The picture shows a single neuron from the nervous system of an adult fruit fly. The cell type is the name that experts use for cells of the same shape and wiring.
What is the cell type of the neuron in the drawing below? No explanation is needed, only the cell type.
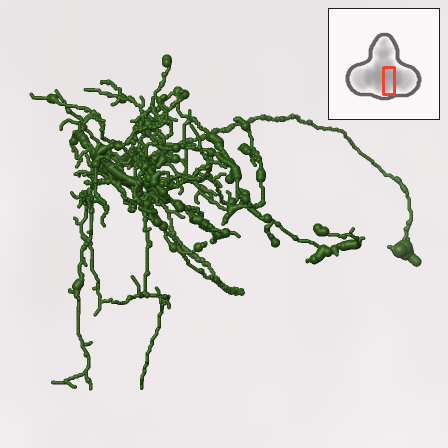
PS042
